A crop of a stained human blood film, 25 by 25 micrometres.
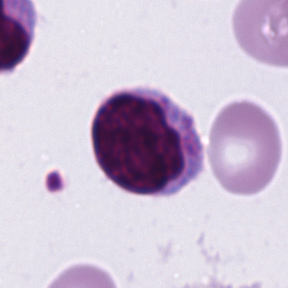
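Typical lymphocyte: the nucleus here is a single rounded oval with no lobes, sitting toward the left so that a crescent of cytoplasm shows on the right. Its chromatin is dark purple and coarsely clumped, and you won't find a nucleolus in it. For size, the nucleus is about 9 by 8 micrometres and takes up about 70% of the cell's area.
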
